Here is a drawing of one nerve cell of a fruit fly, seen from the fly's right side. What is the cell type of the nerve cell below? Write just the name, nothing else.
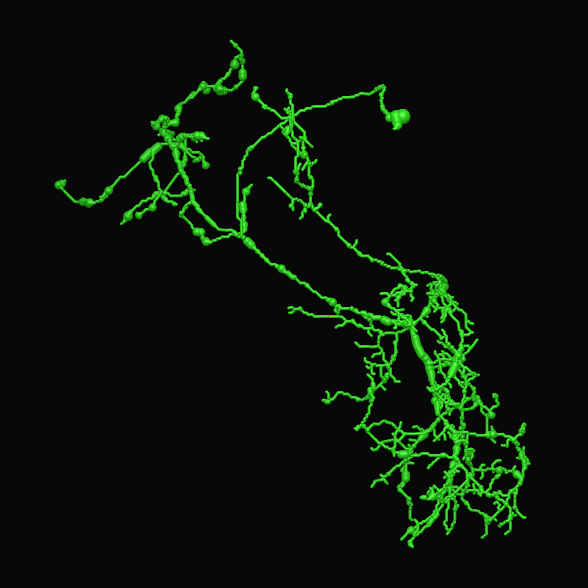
AVLP045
